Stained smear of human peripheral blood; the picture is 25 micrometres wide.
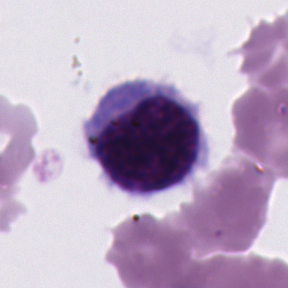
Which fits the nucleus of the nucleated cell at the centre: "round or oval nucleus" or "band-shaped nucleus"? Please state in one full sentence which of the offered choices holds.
This cell has a nucleus shaped as a single compact round or oval mass.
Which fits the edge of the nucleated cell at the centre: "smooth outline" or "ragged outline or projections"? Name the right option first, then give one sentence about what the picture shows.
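Ragged outline or projections. The cell is roughly round with a fuzzy, finely ragged edge.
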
